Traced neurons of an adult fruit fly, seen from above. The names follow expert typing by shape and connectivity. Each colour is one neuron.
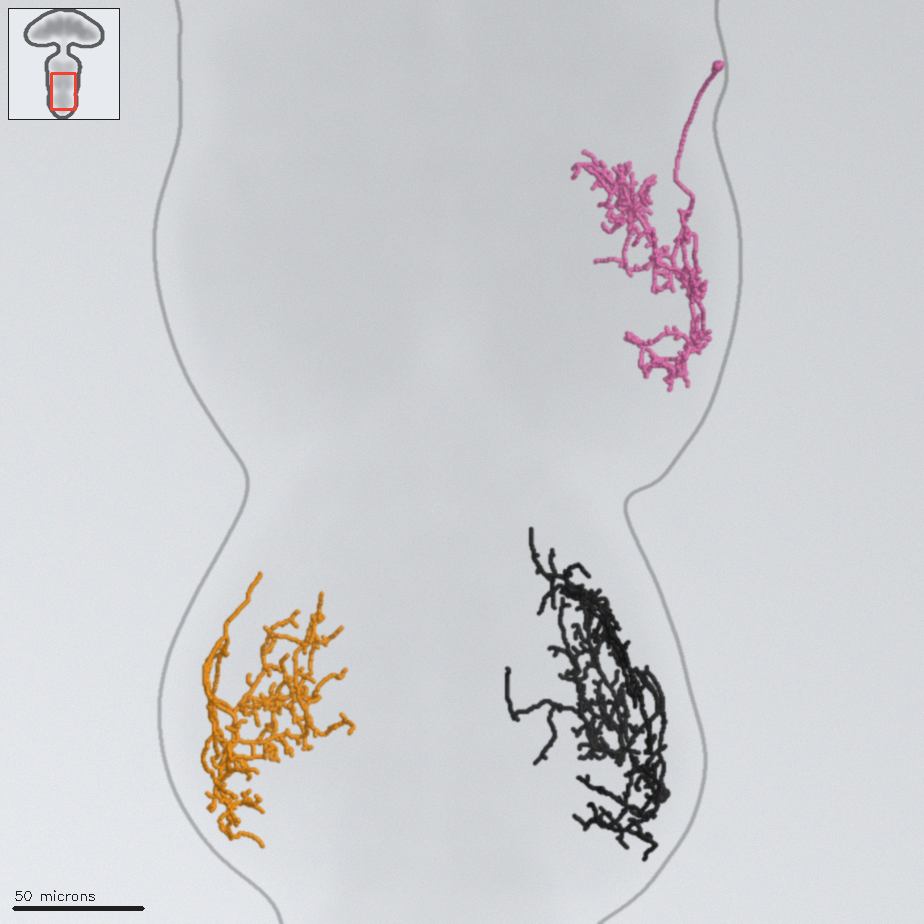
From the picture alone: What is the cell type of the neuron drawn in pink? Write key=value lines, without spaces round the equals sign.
cell_type=IN16B097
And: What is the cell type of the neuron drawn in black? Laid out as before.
cell_type=IN16B082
